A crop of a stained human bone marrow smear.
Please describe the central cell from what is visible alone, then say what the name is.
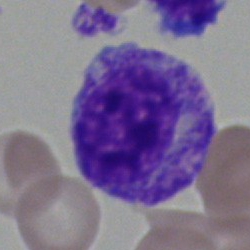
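The cytoplasm is deep blue-purple, in a cell roughly round in outline. On its right side, beside the nucleus, lies a pale, lightly stained area. Red cells touch its lower left and lower right edges. The name for it is myelocyte.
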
